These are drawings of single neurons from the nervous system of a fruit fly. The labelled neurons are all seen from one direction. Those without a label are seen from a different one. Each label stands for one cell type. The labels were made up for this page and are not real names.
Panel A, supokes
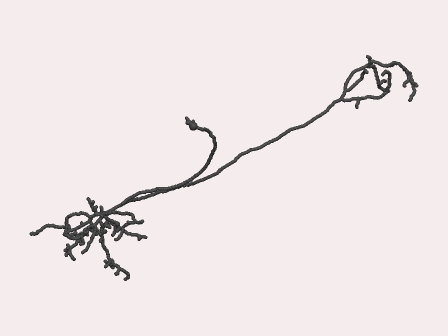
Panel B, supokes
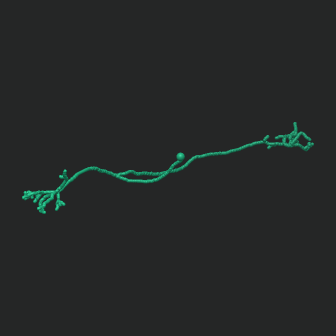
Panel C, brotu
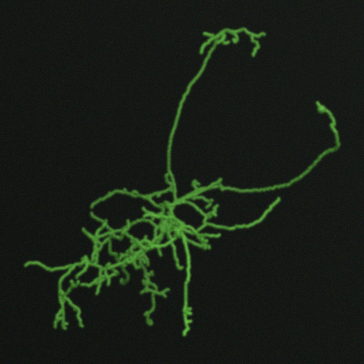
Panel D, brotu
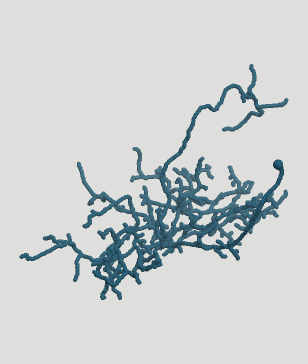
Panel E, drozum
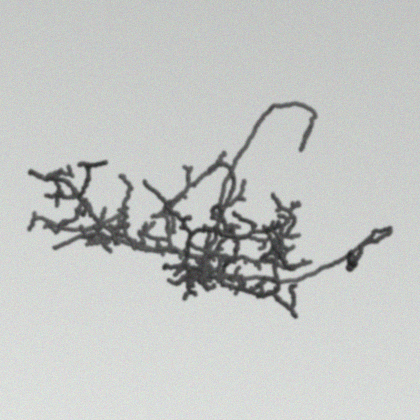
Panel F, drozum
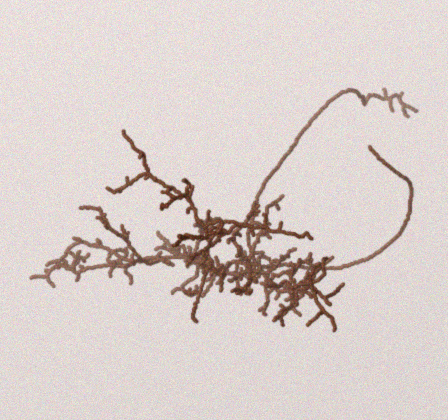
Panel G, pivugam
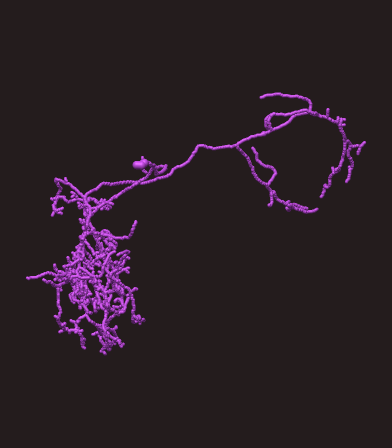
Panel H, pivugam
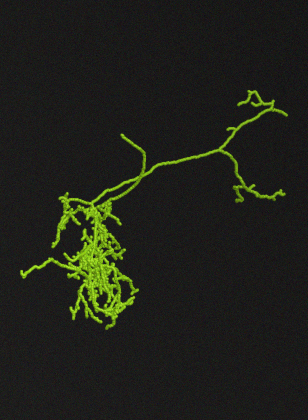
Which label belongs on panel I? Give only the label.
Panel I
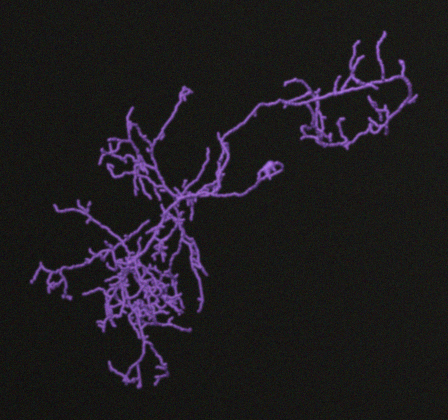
pivugam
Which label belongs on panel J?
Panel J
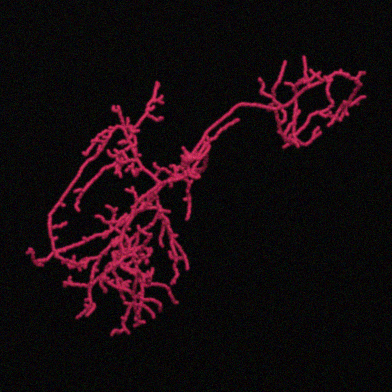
pivugam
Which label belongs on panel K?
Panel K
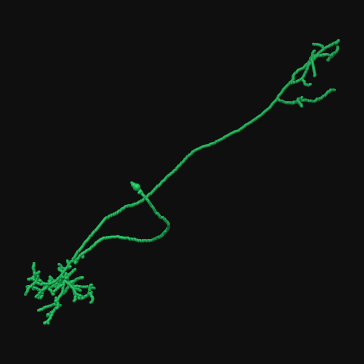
supokes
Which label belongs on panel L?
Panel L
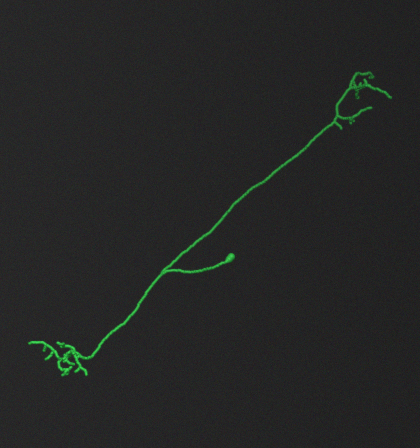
supokes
